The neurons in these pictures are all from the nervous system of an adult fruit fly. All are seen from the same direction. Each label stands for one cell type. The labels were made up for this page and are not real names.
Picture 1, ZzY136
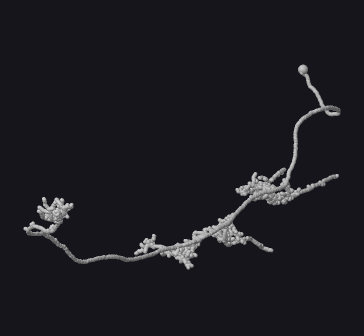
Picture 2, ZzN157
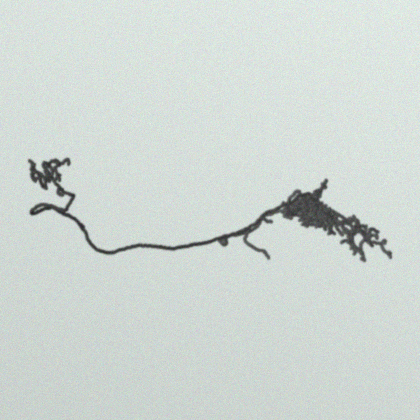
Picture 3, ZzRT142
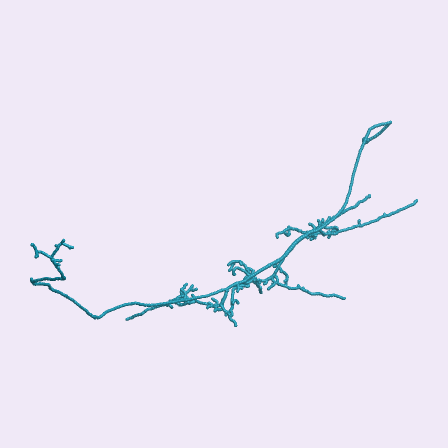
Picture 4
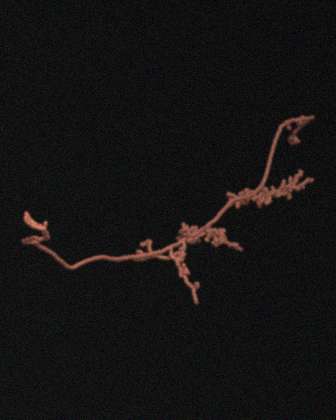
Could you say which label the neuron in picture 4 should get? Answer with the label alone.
ZzRT142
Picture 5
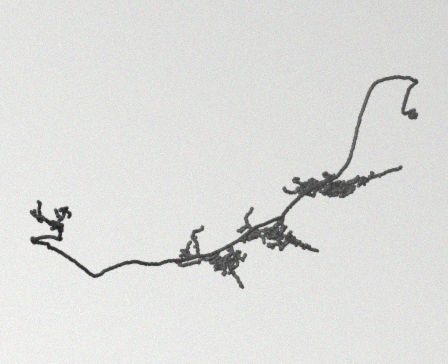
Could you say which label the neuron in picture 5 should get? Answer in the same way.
ZzRT142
